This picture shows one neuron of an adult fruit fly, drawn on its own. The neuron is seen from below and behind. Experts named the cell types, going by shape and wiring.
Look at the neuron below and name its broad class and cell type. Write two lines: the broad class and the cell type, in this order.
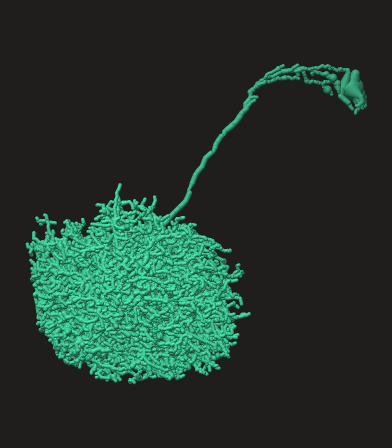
central-brain intrinsic neuron
AVLP082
